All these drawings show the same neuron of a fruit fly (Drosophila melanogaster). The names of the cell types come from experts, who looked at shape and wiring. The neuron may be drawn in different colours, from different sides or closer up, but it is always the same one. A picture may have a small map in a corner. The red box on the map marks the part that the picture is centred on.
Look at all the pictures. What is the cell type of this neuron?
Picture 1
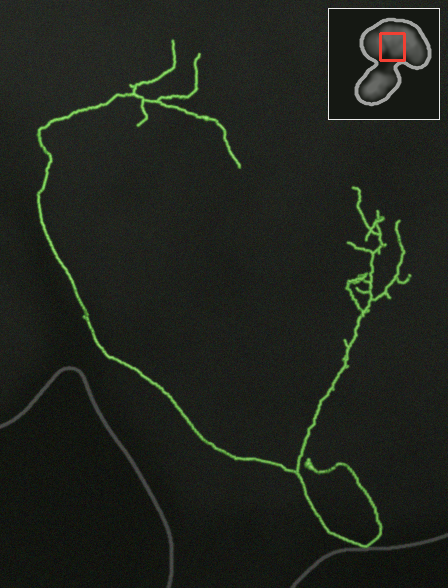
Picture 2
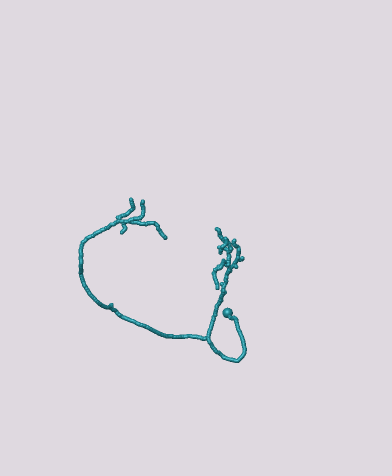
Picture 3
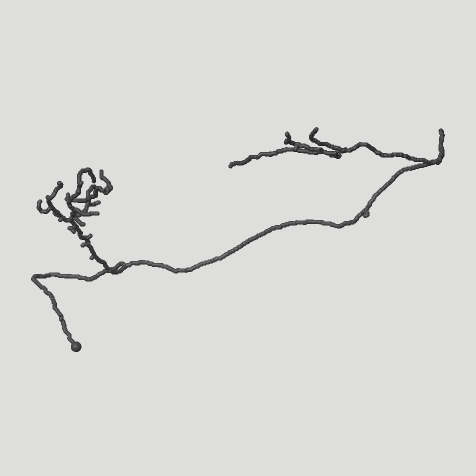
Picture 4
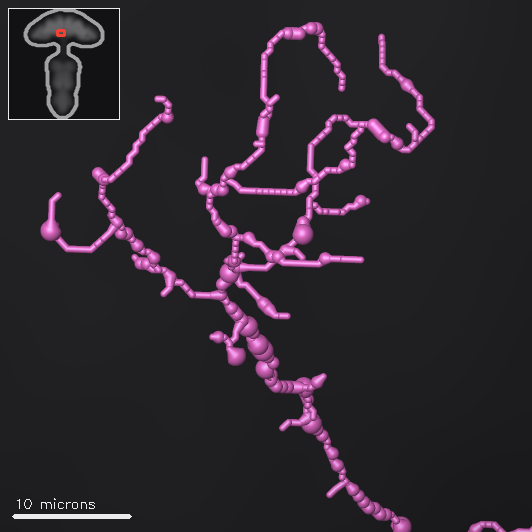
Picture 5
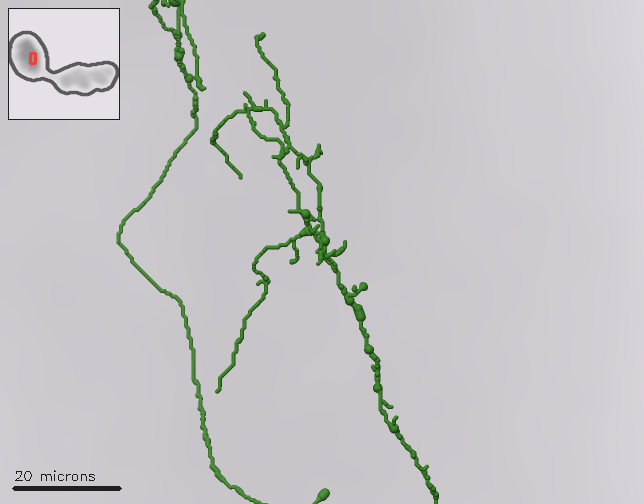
PS357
